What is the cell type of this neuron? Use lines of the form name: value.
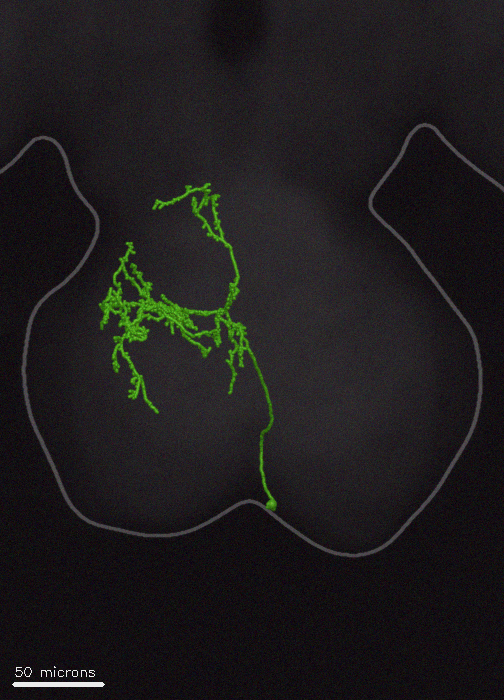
cell type: IN06B061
